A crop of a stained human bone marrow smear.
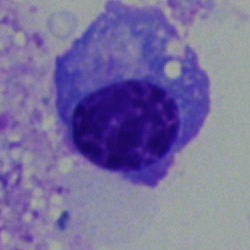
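Plasma cell, centre of a stained bone marrow smear. The nucleus seems to sit in the lower part of the cell, leaving most of the cytoplasm above it. Its chromatin looks dark purple and dense, with a few lighter streaks running across. The cytoplasm is abundant, seemingly larger in area than the nucleus, and holds a single clear round vacuole at upper right.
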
